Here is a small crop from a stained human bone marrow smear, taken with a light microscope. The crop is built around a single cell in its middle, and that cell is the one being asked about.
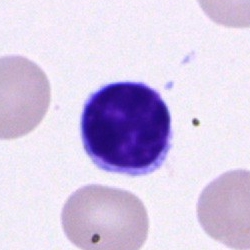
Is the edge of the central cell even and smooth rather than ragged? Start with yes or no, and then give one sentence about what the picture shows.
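Yes. The cell has a round, smooth outline.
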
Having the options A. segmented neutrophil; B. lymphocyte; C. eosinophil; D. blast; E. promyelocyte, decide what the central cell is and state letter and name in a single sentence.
The centrally located cell is a lymphocyte, making option B the correct choice.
